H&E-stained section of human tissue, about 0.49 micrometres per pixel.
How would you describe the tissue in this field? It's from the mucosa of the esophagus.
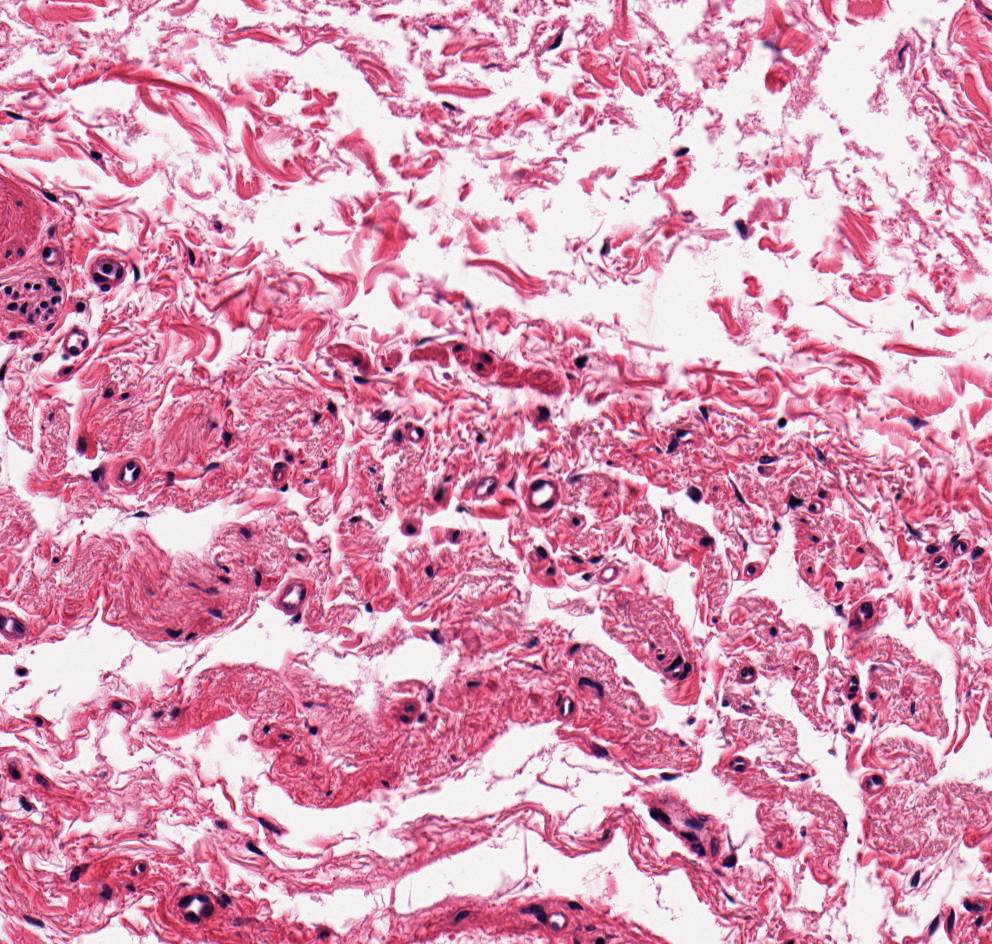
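Collagen bundles separated by wide clear spaces make up the field. The upper third holds small, loosely scattered wavy fragments, looser than the middle and lower parts. Small round vessels with narrow lumens are scattered among the bundles below it. No fat cells are present.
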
